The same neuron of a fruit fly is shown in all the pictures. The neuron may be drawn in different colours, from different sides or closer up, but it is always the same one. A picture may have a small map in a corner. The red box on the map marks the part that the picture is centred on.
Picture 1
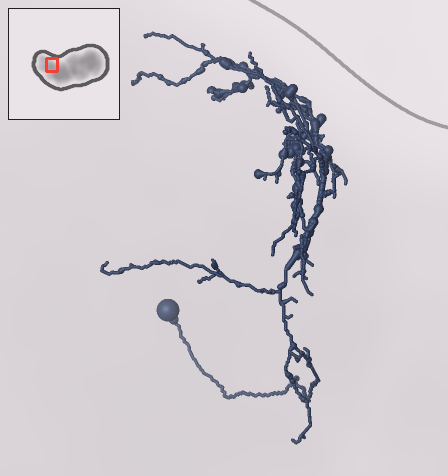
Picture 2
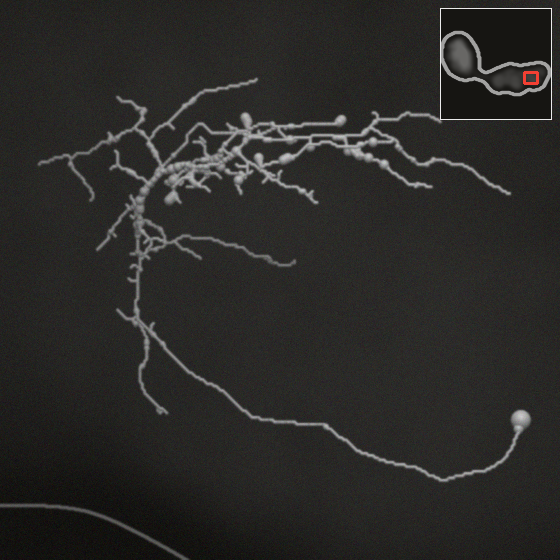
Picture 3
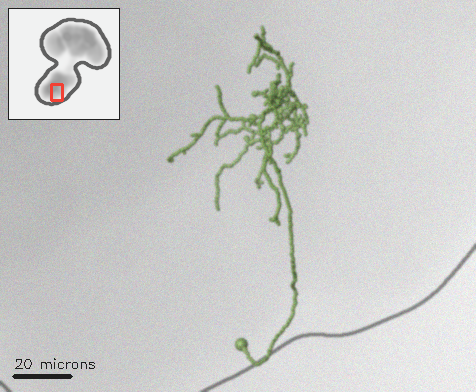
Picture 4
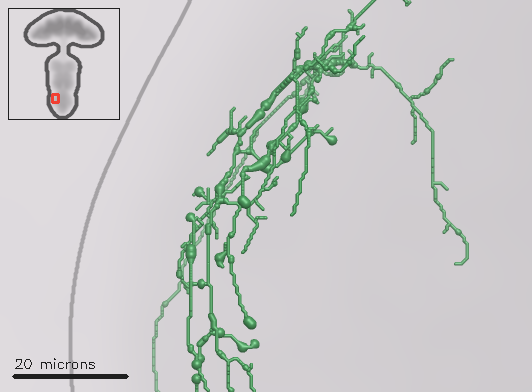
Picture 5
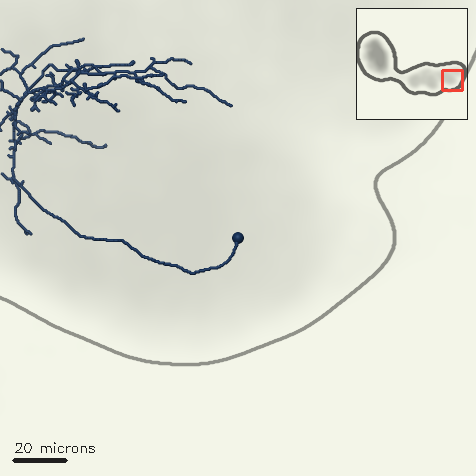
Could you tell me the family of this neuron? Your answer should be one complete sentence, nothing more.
This neuron is sorted under the family hemilineage 08A.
